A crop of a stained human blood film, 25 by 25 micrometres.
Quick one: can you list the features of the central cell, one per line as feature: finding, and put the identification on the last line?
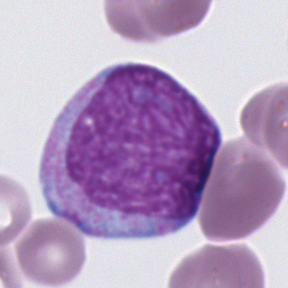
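Size: cell about 16 micrometres, nucleus about 14 micrometres across
Nuclear share: about 70% of the cell's area, by my reckoning
Position: nucleus off-centre, toward upper right
Chromatin: a few pale bluish rounded spots within it
Cytoplasm: a crescent, widest at lower left
Granules: fine, pinkish-purple, dust-like, scattered throughout
My call: atypical promyelocyte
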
